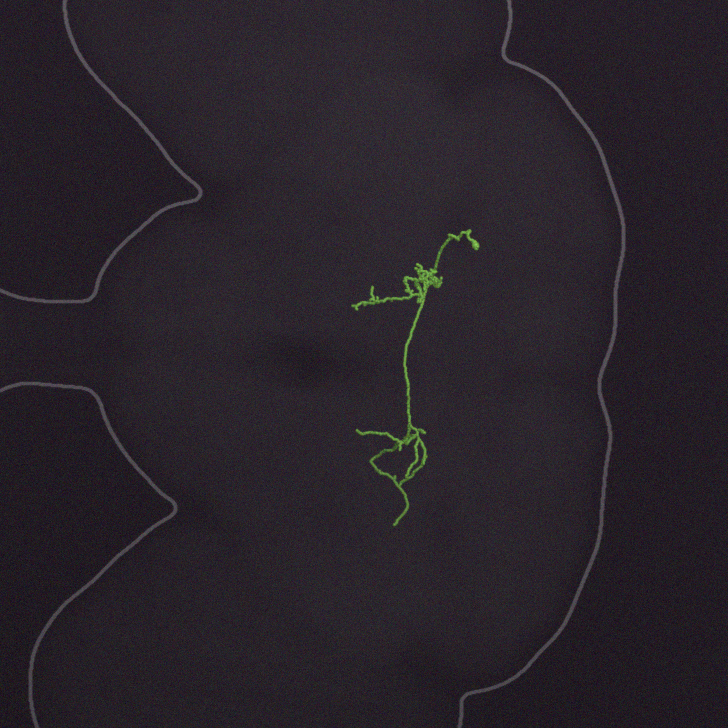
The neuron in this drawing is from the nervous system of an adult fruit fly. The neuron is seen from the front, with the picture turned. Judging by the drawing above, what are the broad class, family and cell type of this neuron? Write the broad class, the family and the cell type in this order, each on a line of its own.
central-brain intrinsic neuron
hemilineage AOTUv3_ventral
LAL090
